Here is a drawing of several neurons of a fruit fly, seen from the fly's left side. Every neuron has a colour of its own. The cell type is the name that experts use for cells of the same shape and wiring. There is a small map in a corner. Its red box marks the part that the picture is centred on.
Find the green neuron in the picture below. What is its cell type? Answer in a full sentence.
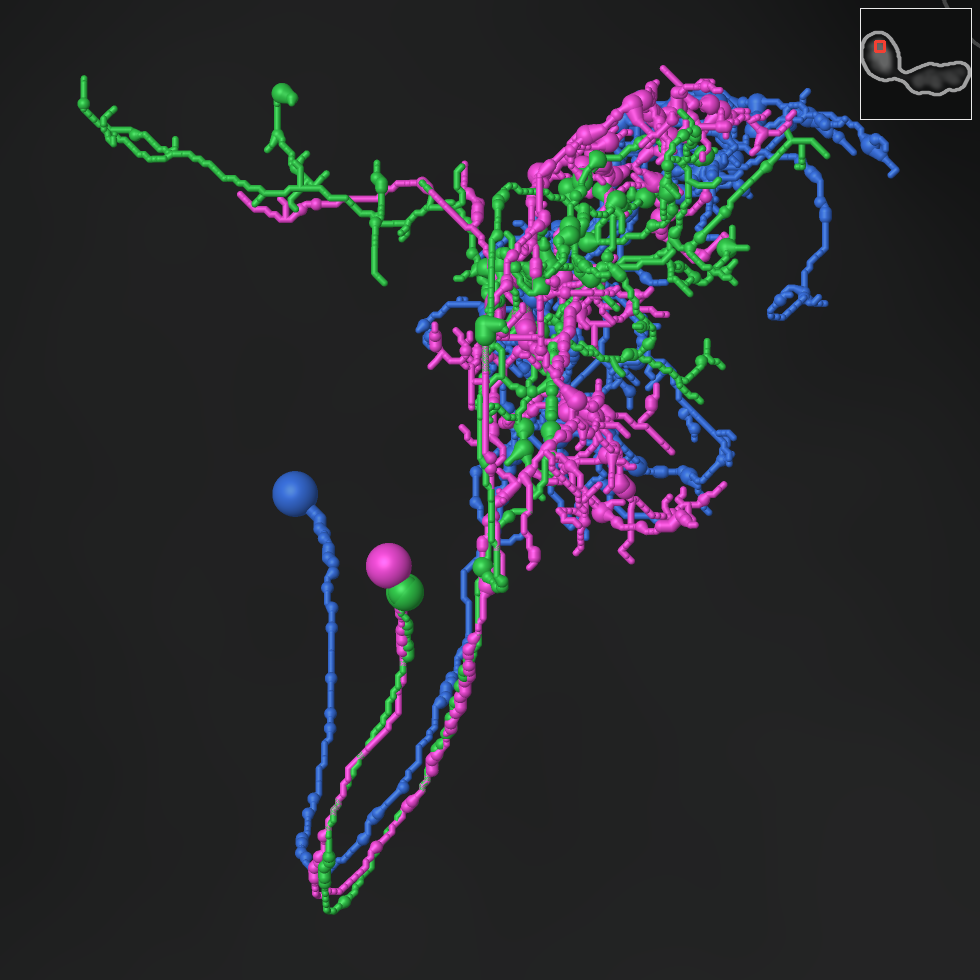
The cell type is LHAV4b1.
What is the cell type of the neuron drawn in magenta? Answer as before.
The cell type is CB2812.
